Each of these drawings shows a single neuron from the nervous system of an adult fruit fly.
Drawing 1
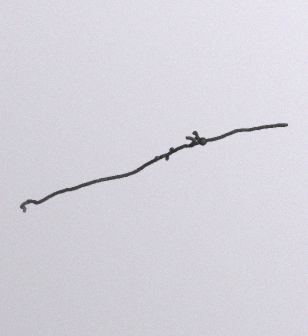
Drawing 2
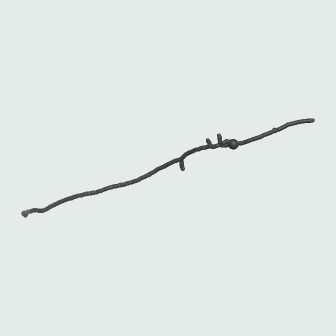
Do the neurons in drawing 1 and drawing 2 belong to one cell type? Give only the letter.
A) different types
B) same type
B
